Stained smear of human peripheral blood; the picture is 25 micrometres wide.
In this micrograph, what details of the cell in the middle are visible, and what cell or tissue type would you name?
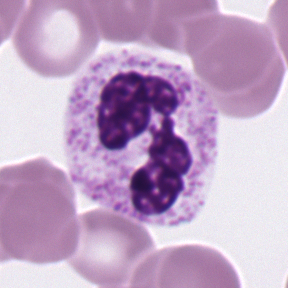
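Look at how smooth its edge is, with nothing poking out from the surface. The chromatin is dark purple and clumped coarsely, and the nucleus takes up roughly 40% of the cell's area. Pale pink cytoplasm, packed with fine lilac granules. That's a segmented neutrophil.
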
